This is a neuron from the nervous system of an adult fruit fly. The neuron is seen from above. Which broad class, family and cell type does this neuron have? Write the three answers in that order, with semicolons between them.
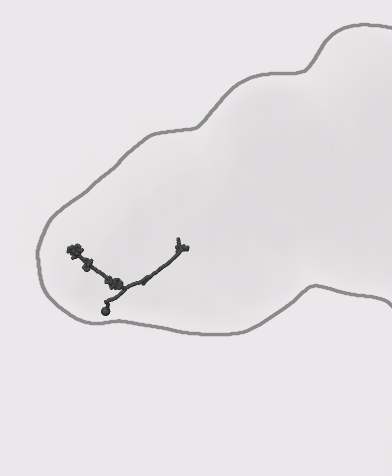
optic-lobe intrinsic neuron; T; T2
